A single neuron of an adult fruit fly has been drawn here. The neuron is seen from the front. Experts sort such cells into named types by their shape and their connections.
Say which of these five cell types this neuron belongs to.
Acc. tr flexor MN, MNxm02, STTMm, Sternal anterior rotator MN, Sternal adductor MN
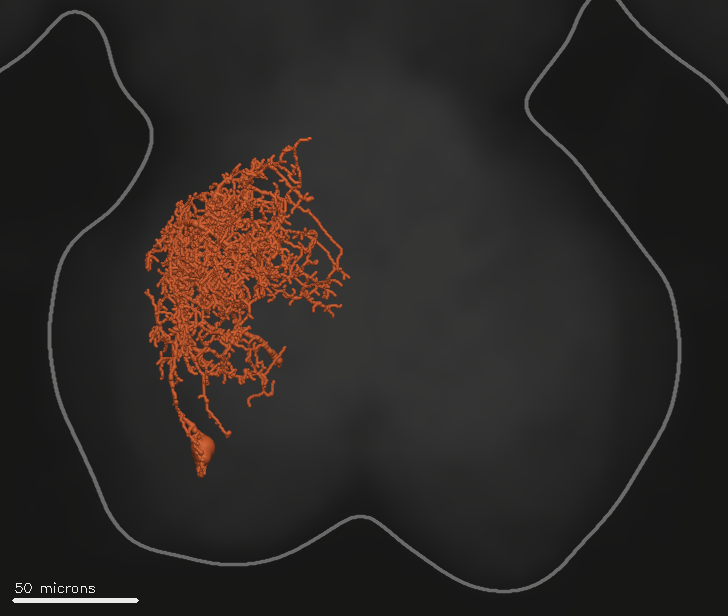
Sternal anterior rotator MN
